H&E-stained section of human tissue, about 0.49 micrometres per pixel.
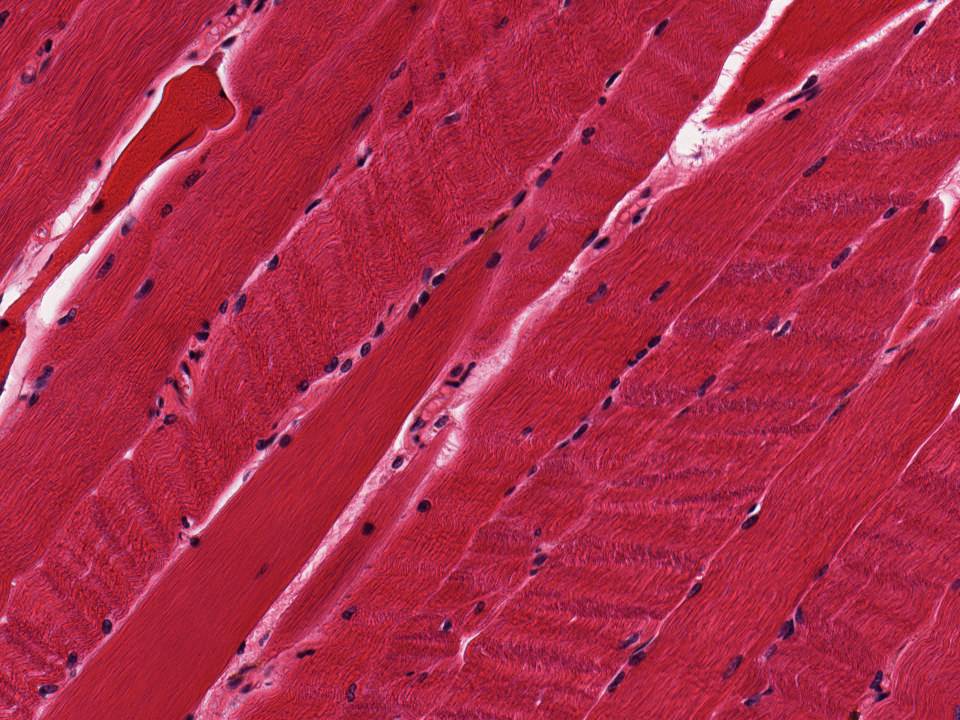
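Skeletal muscle. Fine transverse cross-striations run across many fibres, I notice. The nuclei look small, dark and elongated, and they sit at the fibre edges. At upper left a vessel filled with red blood cells lies in a cleft between fibres; no fat cells appear.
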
